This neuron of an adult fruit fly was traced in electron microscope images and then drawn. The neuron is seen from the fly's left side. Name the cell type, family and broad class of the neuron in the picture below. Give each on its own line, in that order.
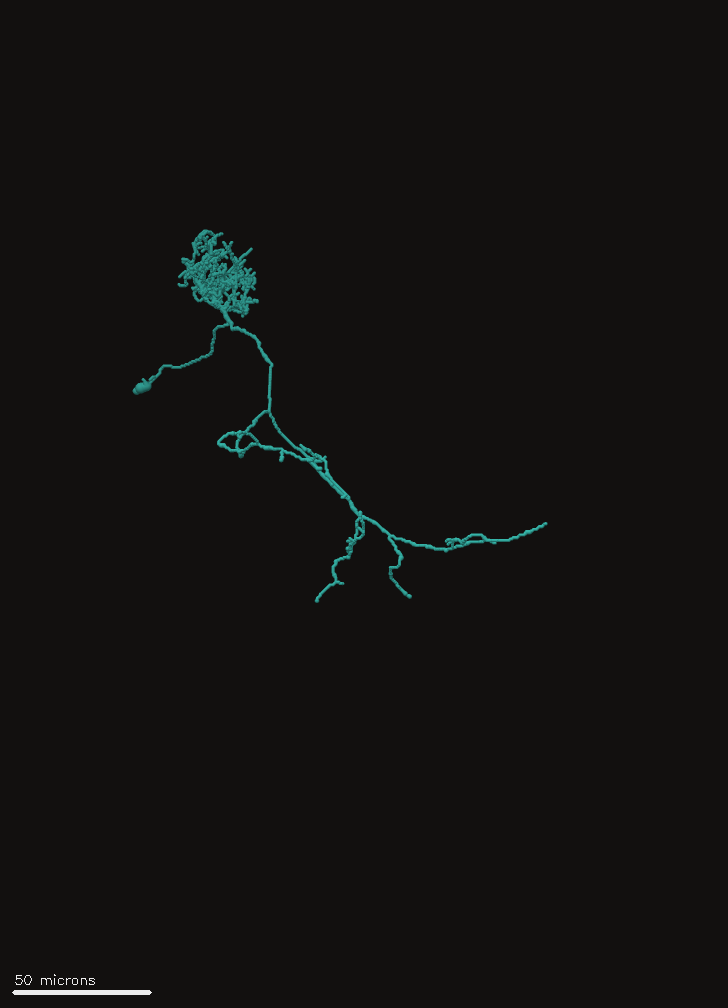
AOTU002_b
hemilineage AOTUv4_dorsal
central-brain intrinsic neuron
